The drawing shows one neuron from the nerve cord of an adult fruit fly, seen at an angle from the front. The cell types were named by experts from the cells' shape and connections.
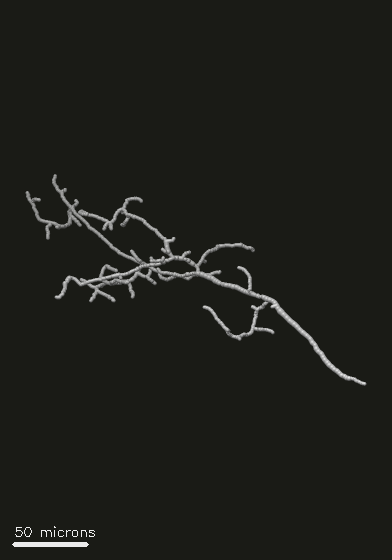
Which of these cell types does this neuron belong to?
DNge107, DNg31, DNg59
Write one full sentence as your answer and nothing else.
A cell of type DNge107 is what this neuron is.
